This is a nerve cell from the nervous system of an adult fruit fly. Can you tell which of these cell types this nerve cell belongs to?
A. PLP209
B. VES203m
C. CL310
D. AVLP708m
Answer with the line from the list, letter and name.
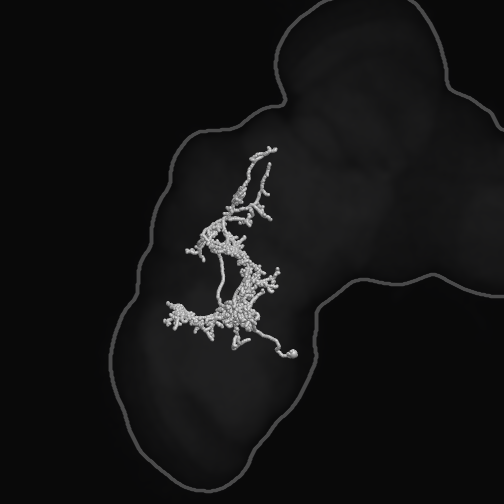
C. CL310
